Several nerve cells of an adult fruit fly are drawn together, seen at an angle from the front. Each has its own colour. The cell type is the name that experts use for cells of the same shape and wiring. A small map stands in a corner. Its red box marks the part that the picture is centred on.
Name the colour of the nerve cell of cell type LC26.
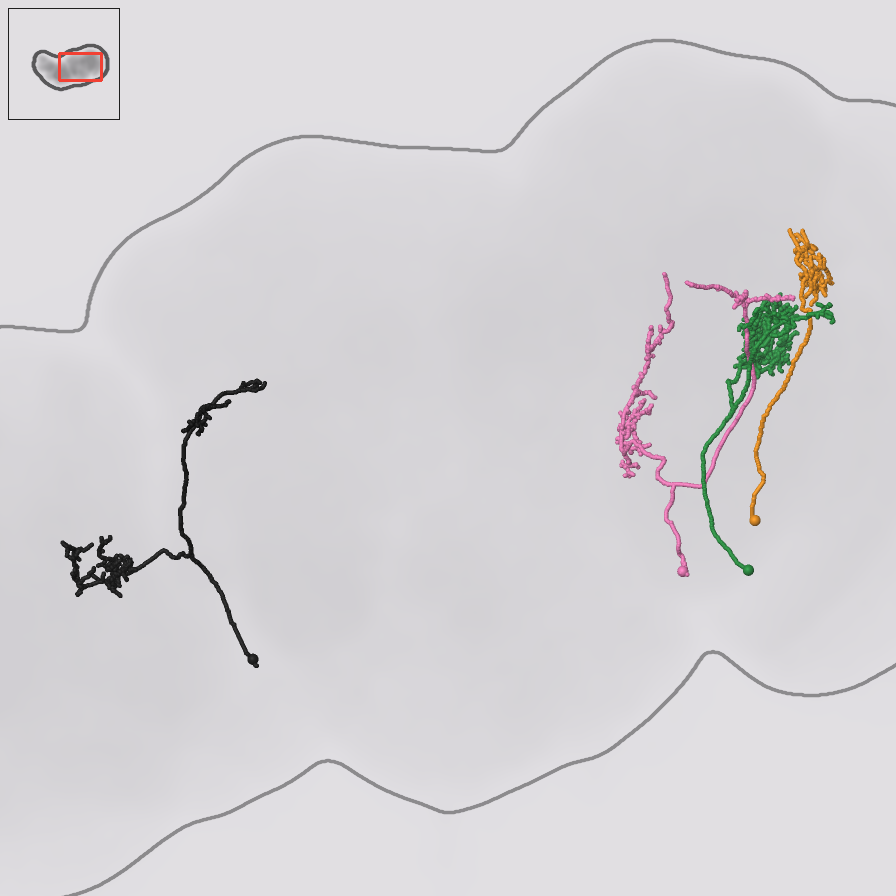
pink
